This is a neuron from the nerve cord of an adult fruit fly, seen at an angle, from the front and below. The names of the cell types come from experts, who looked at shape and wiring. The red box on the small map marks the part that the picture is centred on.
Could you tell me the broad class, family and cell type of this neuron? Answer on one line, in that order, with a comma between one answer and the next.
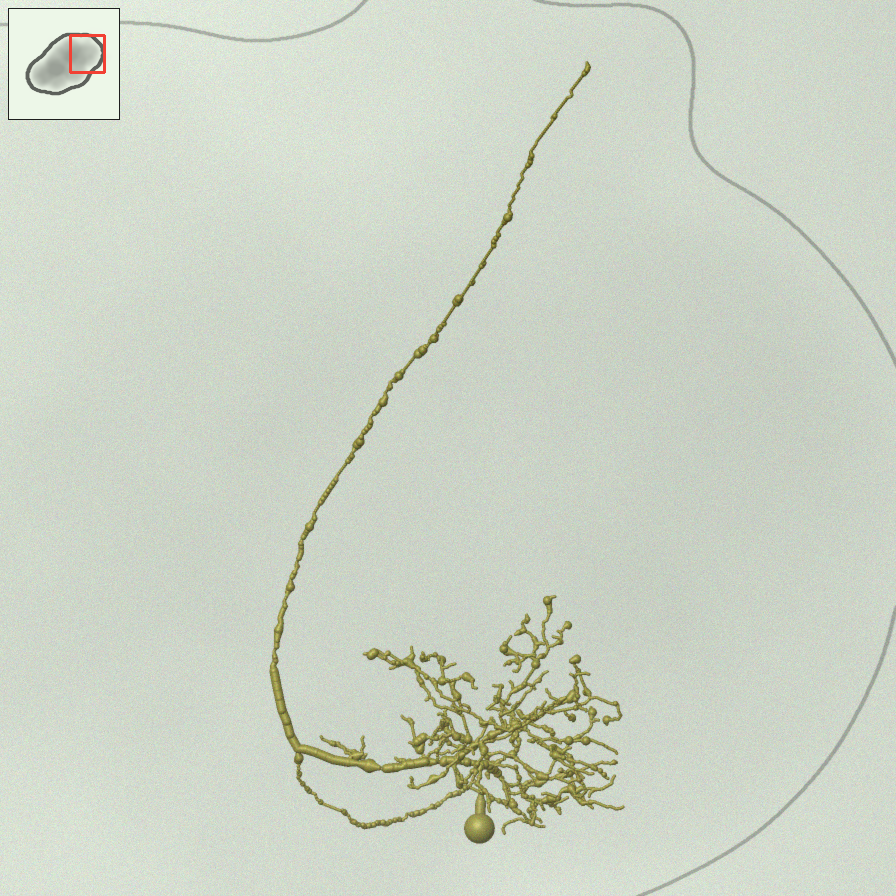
ascending neuron, hemilineage 01B, AN01B018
